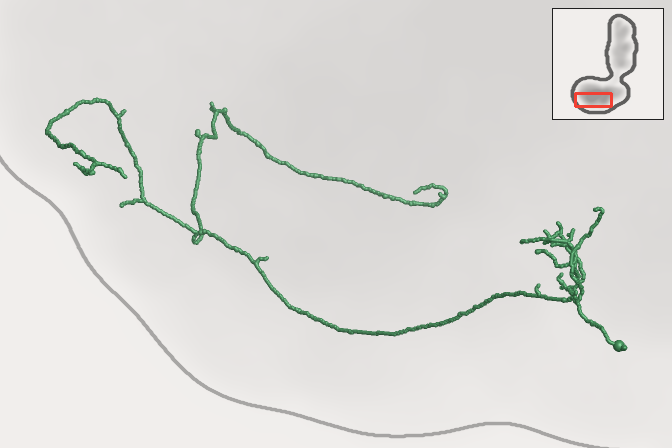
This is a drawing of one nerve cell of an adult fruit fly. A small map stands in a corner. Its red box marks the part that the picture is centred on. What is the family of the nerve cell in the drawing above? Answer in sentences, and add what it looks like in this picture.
Its family is hemilineage FLAa3. This is a central-brain intrinsic neuron. Its cell body lies at the lower right of the picture. In this view it is wider than it is tall.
